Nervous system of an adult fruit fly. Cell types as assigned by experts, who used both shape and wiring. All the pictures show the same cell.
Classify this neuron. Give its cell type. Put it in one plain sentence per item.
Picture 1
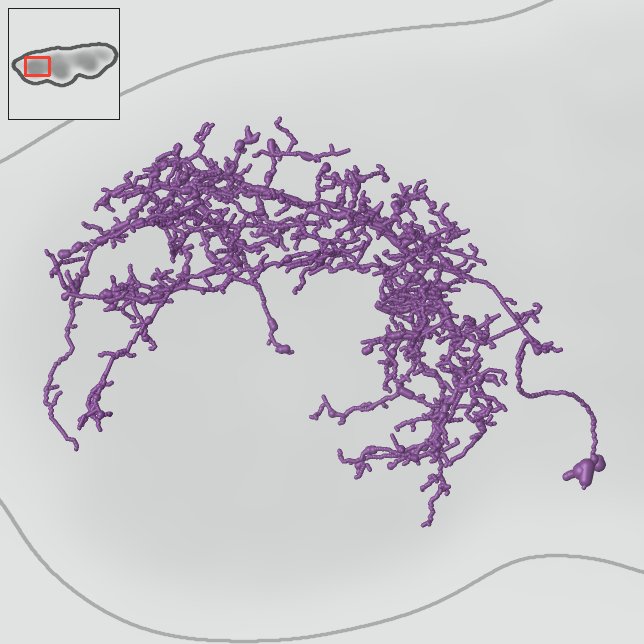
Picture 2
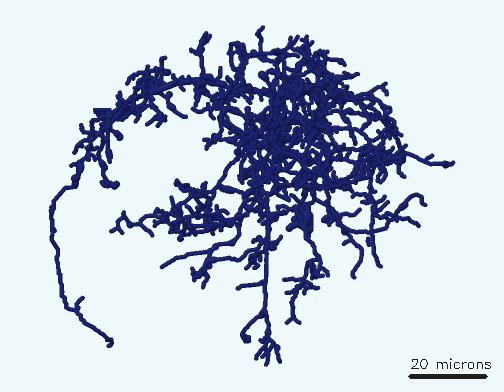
The cell type is IN03B035.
